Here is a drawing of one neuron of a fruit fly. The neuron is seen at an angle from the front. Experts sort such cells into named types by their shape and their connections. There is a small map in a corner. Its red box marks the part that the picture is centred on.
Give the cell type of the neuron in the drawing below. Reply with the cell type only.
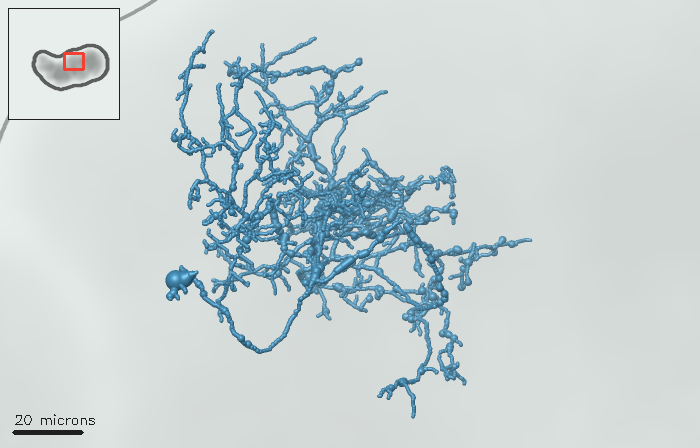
CL032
